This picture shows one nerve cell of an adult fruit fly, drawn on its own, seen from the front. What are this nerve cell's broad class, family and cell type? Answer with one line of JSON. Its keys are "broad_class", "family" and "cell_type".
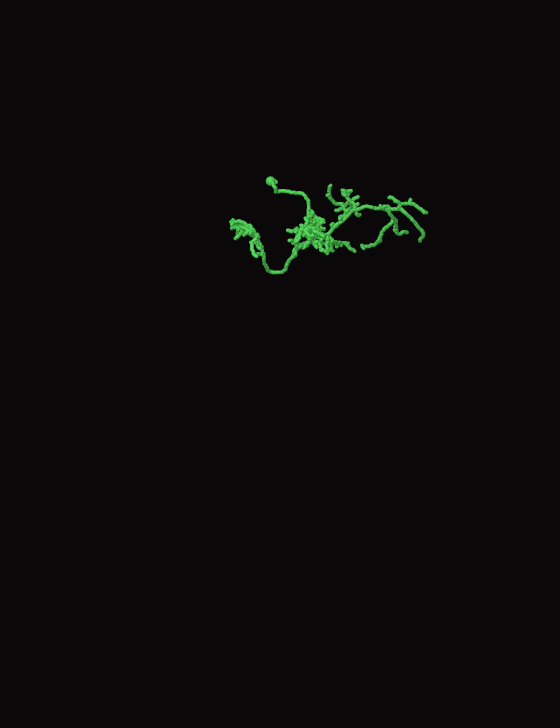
{"broad_class": "central-brain intrinsic neuron", "family": "hemilineage SMPad3", "cell_type": "SMP117_b"}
